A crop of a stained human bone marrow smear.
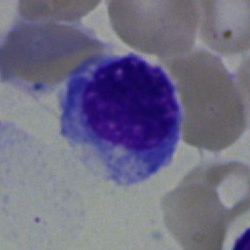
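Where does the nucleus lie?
Off-centre, toward the upper right of the cell.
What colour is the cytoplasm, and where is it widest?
Blue, and widest on the lower left side.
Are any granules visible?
No distinct granules are seen.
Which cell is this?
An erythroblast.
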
